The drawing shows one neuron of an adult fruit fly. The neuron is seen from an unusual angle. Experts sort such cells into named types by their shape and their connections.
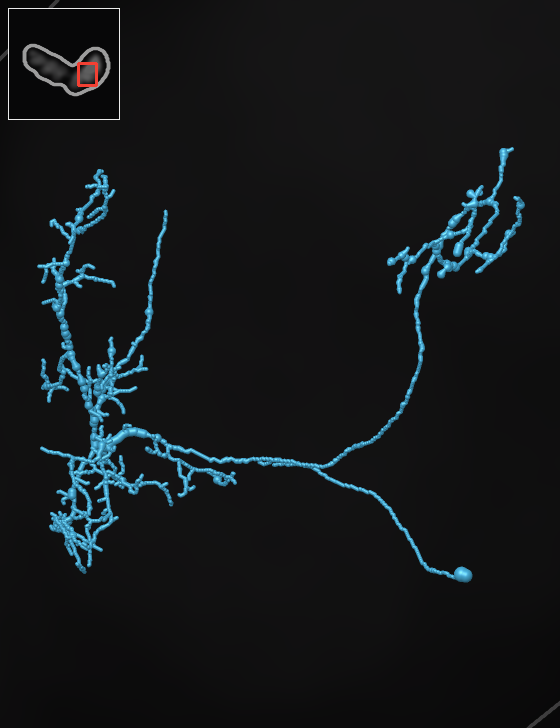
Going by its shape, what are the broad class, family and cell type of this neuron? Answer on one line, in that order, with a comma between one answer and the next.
central-brain intrinsic neuron, hemilineage LALa1_posterior, AOTU032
